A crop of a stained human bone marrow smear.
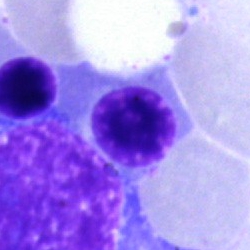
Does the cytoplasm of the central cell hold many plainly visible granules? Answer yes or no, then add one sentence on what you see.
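No. No granules are seen over the cell.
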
